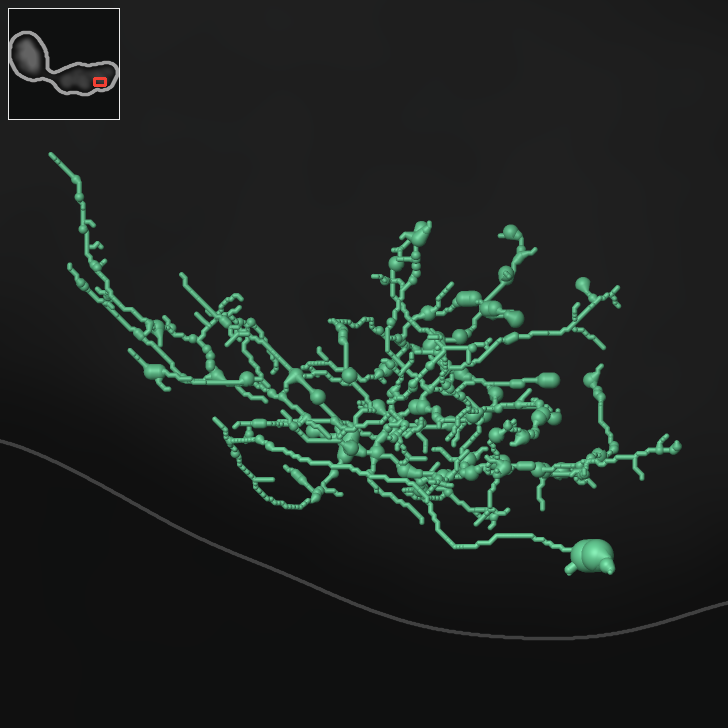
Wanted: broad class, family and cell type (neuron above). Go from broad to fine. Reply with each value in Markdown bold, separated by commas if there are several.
**nerve-cord intrinsic neuron**, **hemilineage 14A**, **IN14A058**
